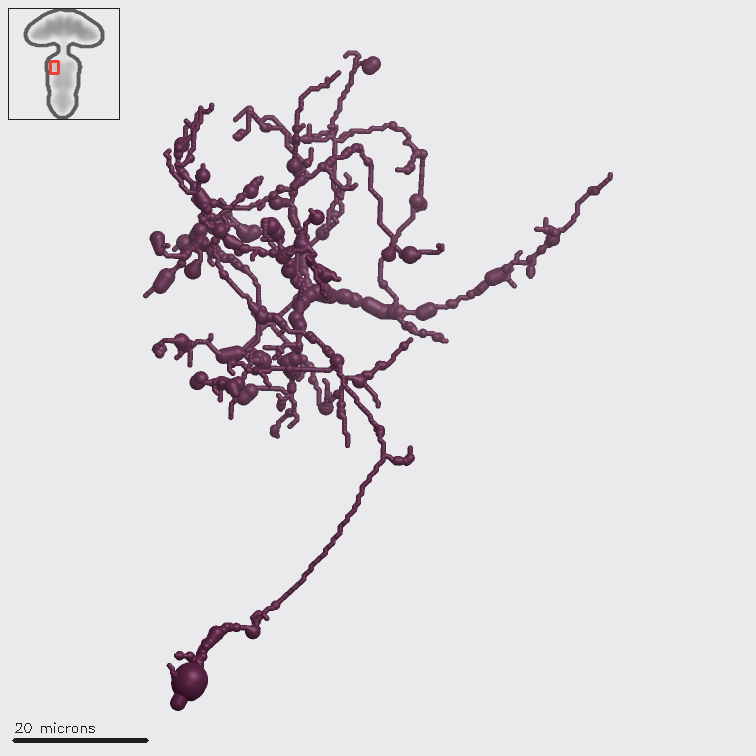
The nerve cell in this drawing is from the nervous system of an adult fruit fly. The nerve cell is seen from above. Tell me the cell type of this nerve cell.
IN21A044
